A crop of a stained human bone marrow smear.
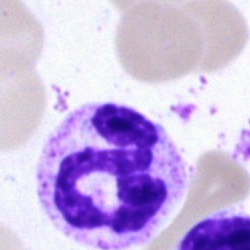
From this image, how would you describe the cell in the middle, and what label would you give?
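A thick curved band of nucleus is folded into a loop that encloses a pale central space. No nucleoli are visible within it. Many fine lilac granules occupy the cytoplasm, and no vacuoles are present. The cell is a segmented neutrophil.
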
